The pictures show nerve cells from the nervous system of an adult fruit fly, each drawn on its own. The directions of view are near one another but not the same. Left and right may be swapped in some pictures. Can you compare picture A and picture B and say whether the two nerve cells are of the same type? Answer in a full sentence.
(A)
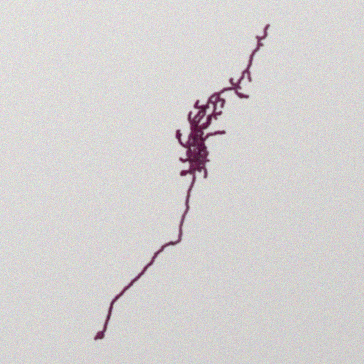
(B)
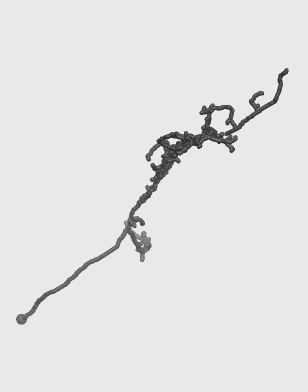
They are of different cell types.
